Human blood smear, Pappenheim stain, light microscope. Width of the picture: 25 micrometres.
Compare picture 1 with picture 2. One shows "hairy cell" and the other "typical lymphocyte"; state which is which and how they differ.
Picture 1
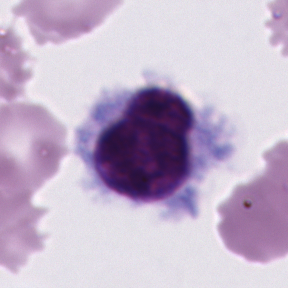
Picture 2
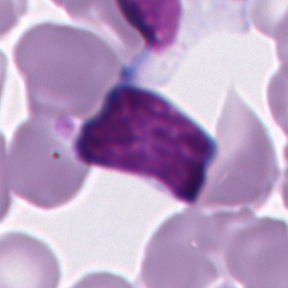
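Look at picture 1 first: that is the hairy cell, and picture 2 is the typical lymphocyte. Begin with the outlines. The hairy cell's outline is irregular and ragged rather than smooth, with fine hair-like projections of cytoplasm reaching out from its edge on several sides, while the typical lymphocyte is angular and roughly four-sided, with fairly straight edges. Now the cytoplasm: in the typical lymphocyte you can see hardly any around the nucleus, and the dark nucleus fills almost the whole cell.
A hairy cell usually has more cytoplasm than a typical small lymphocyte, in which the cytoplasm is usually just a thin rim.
You will find no distinct granules in the hairy cell's cytoplasm, and no vacuoles are visible in the typical lymphocyte. Then the nuclei: the hairy cell's nucleus, about 10 by 8 micrometres, is roundish with a notch at its upper edge that sets off a smaller lobe to the upper right, and its chromatin is dark purple and densely packed.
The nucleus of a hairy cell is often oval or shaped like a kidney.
In the typical lymphocyte, no nucleoli can be seen in the nucleus.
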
